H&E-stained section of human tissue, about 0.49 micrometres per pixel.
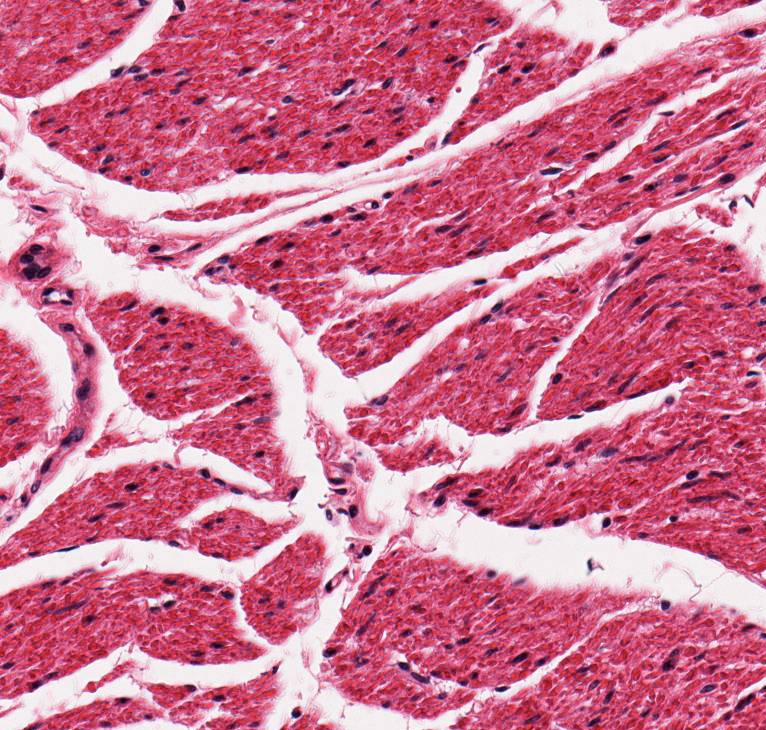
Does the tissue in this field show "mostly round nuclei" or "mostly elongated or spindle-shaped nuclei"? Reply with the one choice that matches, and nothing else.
Mostly elongated or spindle-shaped nuclei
